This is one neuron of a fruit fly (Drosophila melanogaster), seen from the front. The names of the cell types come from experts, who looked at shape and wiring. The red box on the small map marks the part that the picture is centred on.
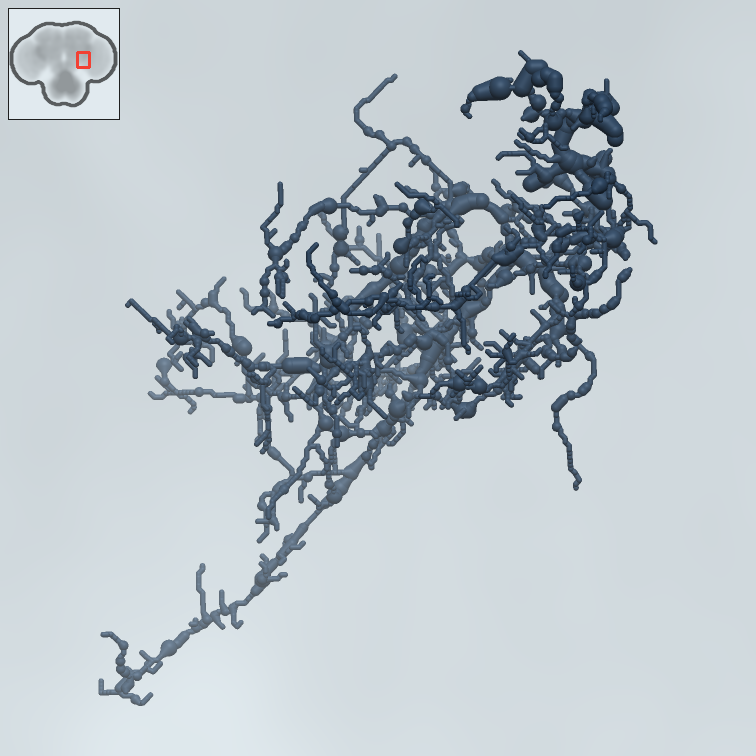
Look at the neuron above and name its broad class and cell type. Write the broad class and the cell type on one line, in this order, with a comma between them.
central-brain intrinsic neuron, AVLP349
